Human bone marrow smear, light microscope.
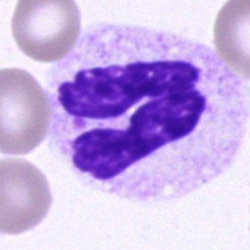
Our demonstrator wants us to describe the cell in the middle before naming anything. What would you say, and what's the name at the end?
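Two elongated, sausage-shaped parts make up the nucleus, lying side by side and roughly horizontal. Their chromatin is dark purple and coarsely clumped. The cell outline is roughly round and smooth, and the surface bears no projections. This cell is a segmented neutrophil.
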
